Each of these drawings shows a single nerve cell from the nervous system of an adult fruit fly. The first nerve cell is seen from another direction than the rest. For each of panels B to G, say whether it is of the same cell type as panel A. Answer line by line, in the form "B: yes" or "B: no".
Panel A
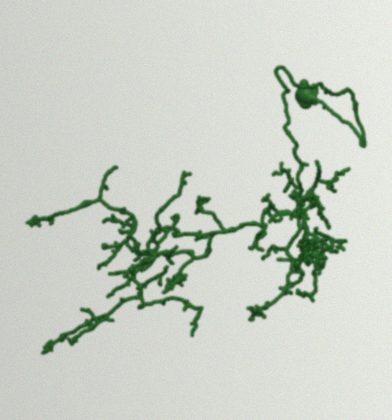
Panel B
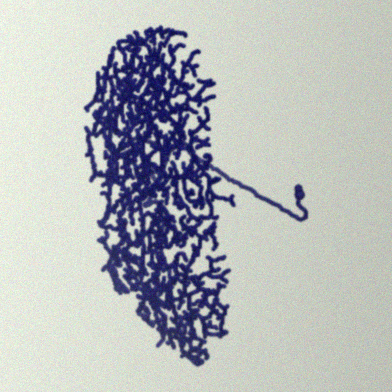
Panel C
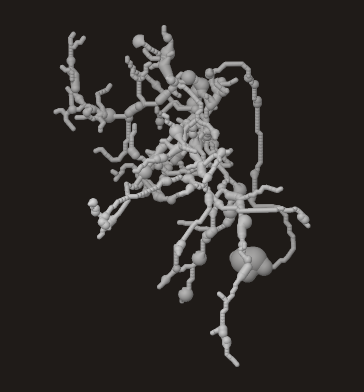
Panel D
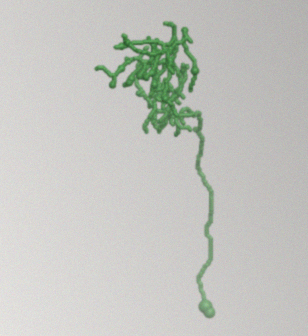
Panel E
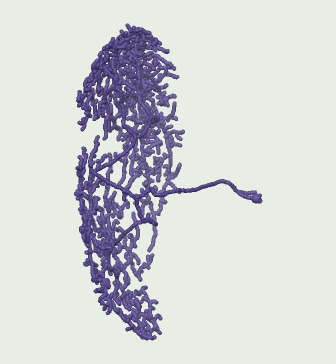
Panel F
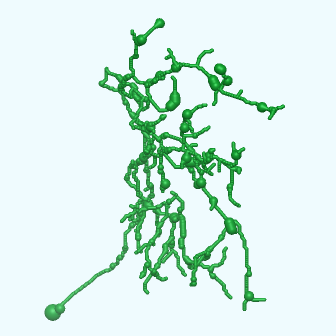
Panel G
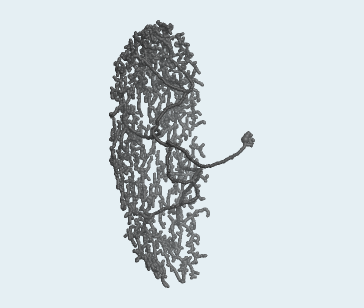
B: no
C: yes
D: yes
E: no
F: no
G: no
